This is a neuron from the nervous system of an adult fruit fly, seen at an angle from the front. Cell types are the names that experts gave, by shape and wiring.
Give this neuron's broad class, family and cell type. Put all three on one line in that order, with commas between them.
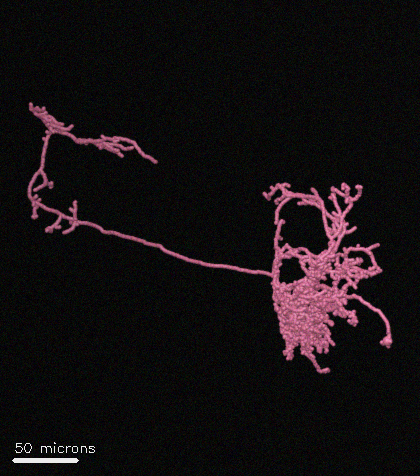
central-brain intrinsic neuron, hemilineage VLPl2_medial, AVLP156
